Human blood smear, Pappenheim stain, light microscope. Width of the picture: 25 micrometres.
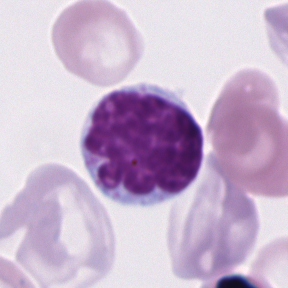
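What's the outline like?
Round and smooth.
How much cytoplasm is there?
Just a thin rim around the nucleus.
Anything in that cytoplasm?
A few tiny pinkish dots near the lower edge, but no vacuoles.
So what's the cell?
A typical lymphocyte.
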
